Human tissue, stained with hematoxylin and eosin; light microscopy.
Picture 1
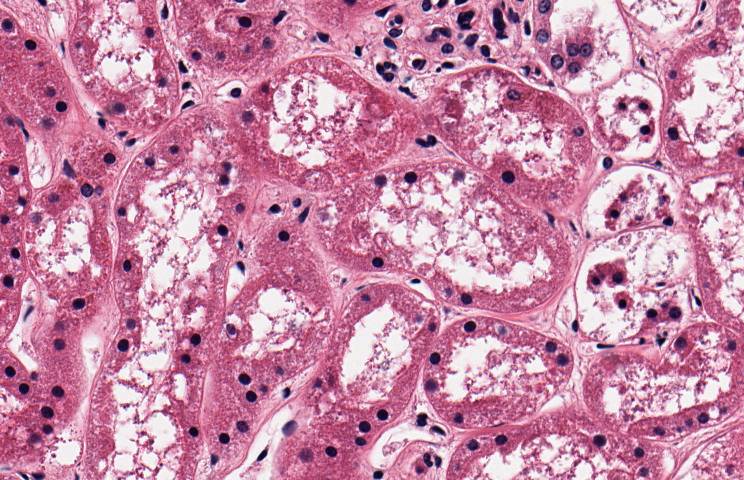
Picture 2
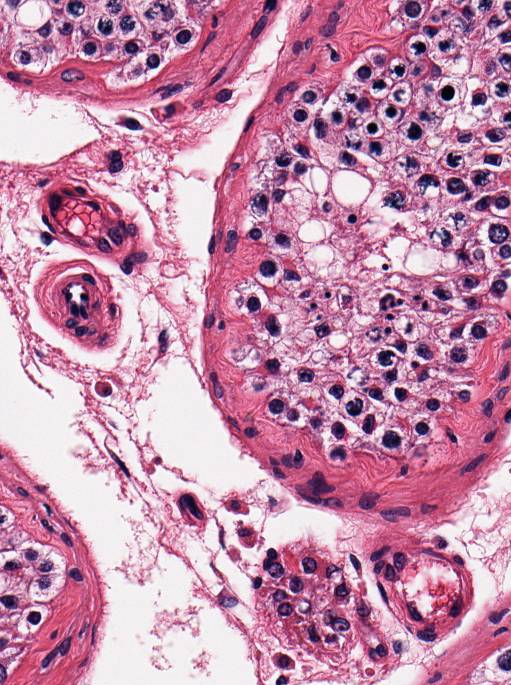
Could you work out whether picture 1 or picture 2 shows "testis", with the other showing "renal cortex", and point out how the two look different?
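The first picture shows renal cortex; the second shows testis. Tubules of the renal cortex are lined by a single layer of cuboidal to low columnar epithelial cells with abundant, finely granular, deeply eosinophilic cytoplasm. Their small, round, dark nuclei sit mostly basally; cell borders are hard to make out. In the testis, several rounded tubules are cut across; the largest, filling most of the right half, is bounded by thick pink fibrous tissue with flattened, elongated nuclei. Clear round vacuoles lie mainly in its upper middle part.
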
